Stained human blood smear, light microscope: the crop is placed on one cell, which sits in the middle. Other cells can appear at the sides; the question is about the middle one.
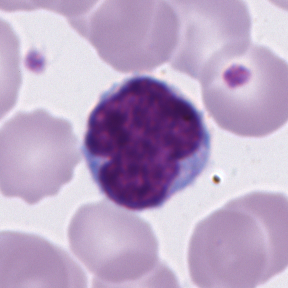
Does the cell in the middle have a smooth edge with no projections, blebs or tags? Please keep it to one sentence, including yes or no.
Yes, the cell is bounded by a smooth edge without blebs or tags.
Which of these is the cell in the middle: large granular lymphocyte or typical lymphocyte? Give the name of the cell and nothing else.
typical lymphocyte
